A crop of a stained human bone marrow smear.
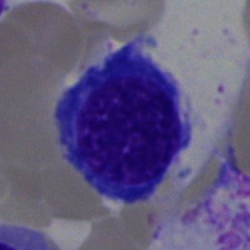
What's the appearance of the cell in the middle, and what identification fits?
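Nucleus fills most of cell; narrow cytoplasmic rim. Cytoplasm deep blue. No granules, no vacuoles. Cell: erythroblast.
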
